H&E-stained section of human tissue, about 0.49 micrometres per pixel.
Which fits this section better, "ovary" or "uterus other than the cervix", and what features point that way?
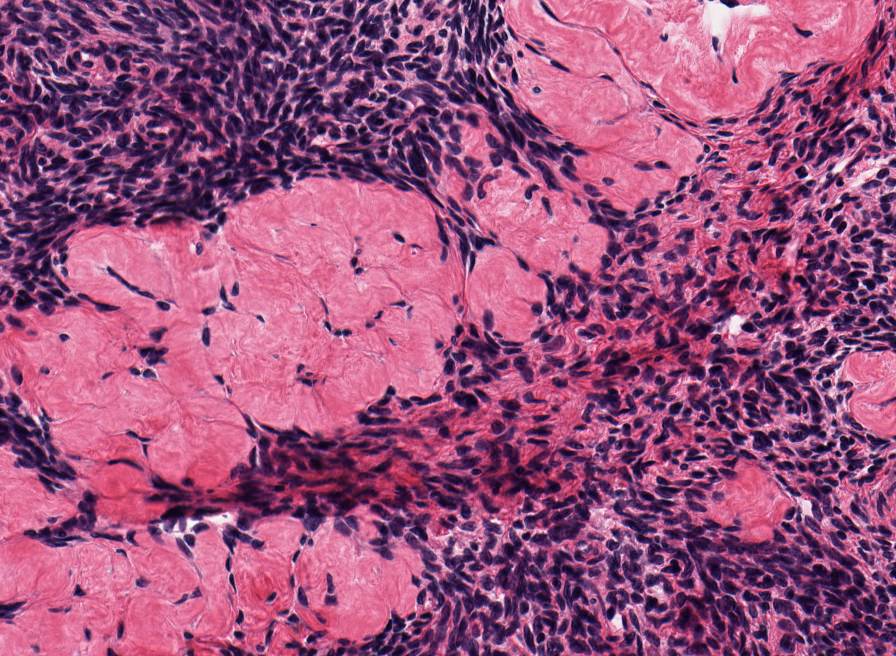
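I'd call this ovary. The tissue is densely cellular, built of spindle-shaped cells with elongated dark-staining nuclei, scant pink cytoplasm and indistinct cell borders. Where these cells meet the pink islands, their nuclei turn parallel to the island edges, wrapping around them. Inside the islands I count only a few scattered elongated nuclei.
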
